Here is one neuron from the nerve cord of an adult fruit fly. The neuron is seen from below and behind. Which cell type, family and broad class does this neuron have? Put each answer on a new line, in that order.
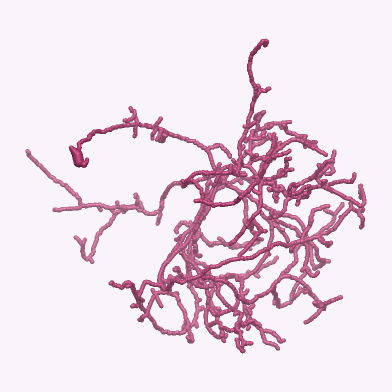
IN12B020
hemilineage 12B
nerve-cord intrinsic neuron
